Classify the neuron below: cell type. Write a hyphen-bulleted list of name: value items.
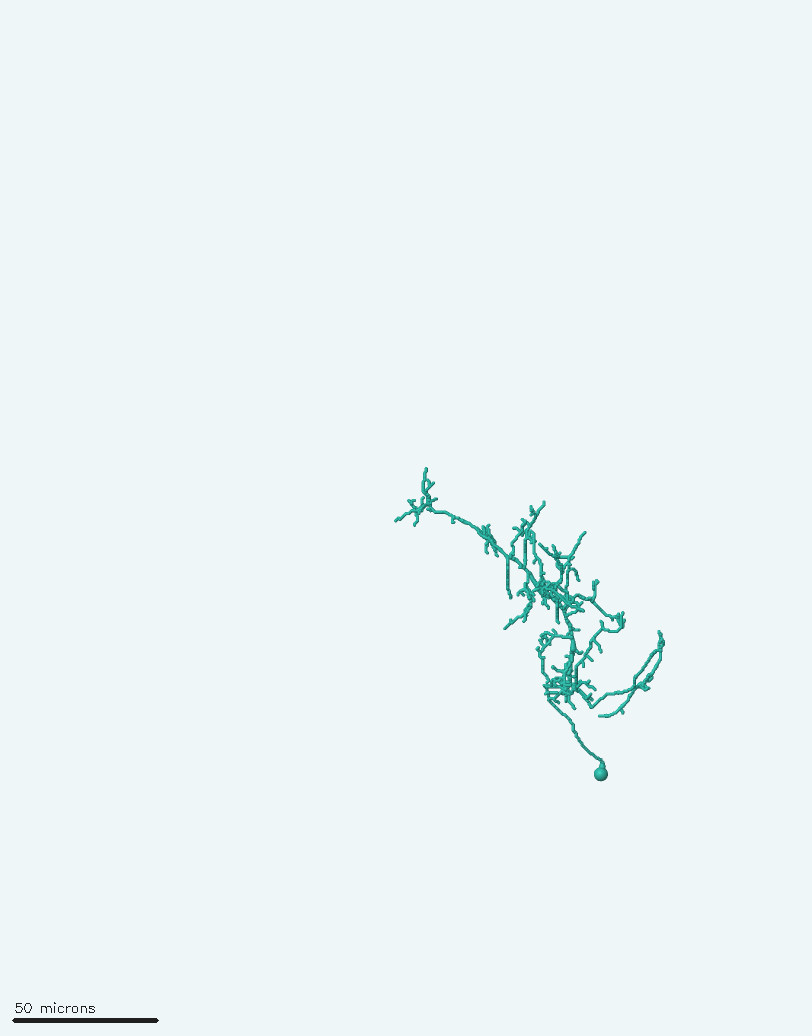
- cell type: IN20A.22A036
